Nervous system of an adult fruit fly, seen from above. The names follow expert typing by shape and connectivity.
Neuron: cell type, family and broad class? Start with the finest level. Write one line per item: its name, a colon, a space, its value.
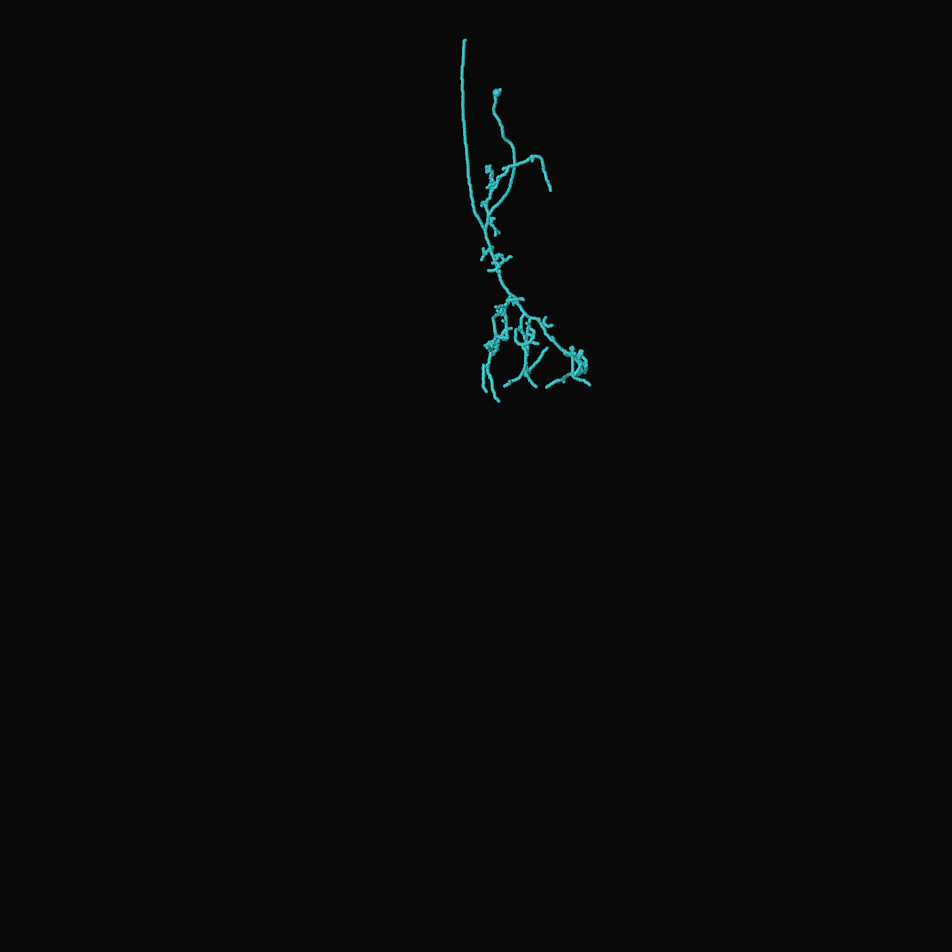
cell type: AN08B103
family: hemilineage 08B
broad class: ascending neuron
